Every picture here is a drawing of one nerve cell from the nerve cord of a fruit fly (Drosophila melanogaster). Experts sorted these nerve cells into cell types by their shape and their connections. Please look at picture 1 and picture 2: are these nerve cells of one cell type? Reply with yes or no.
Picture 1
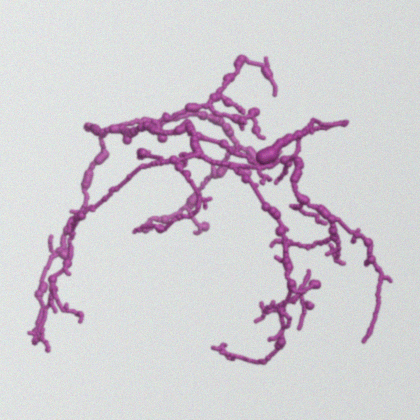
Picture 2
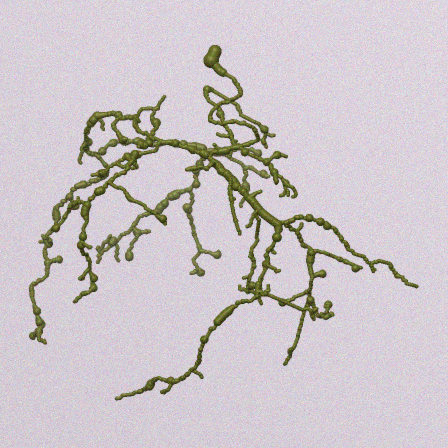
yes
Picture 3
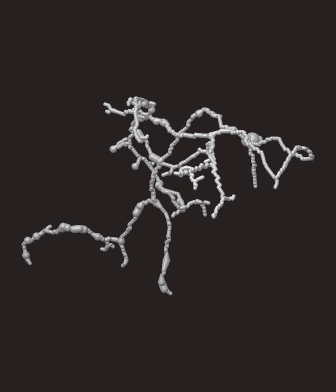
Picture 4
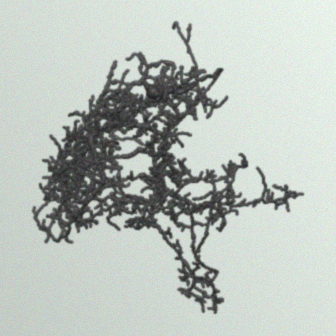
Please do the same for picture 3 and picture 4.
no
